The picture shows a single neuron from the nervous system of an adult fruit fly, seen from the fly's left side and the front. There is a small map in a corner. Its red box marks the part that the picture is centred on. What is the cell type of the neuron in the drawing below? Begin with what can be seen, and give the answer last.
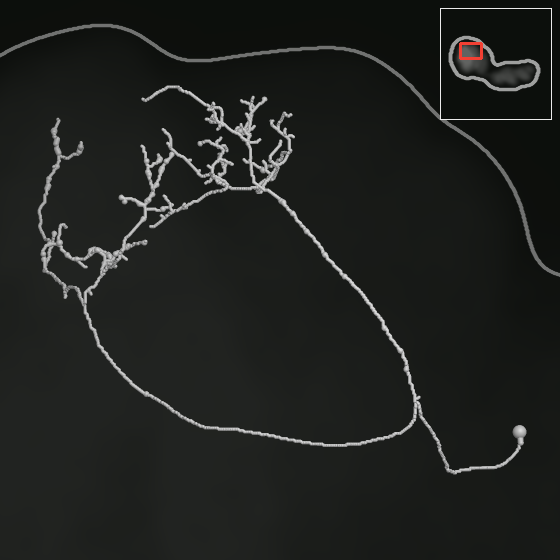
Its cell body lies at the lower right of the picture. Dozens of branch ends can be seen. This is a central-brain intrinsic neuron. It is of cell type SMP565.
